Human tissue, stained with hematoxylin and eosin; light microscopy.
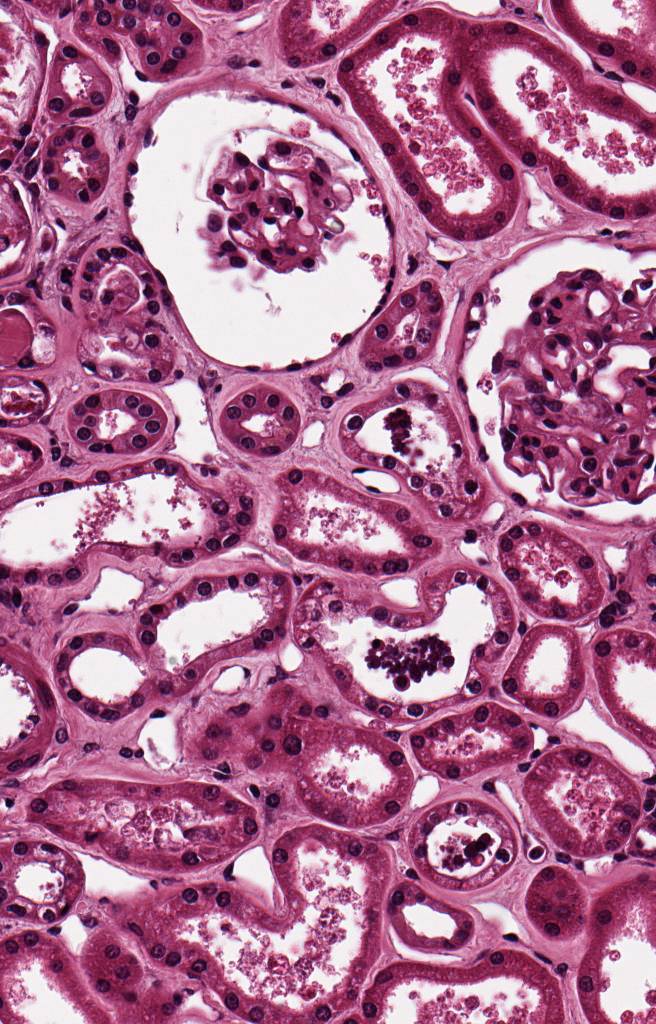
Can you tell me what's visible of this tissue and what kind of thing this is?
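First, tubules in round, oval and elongated profiles pack the field, and two glomeruli sit in the upper half. Next, the glomerulus at upper centre-left holds a small tuft in a wide, empty Bowman's space. Then, a single layer of cuboidal cells with round dark nuclei and pink cytoplasm lines the tubules. This is renal cortex.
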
